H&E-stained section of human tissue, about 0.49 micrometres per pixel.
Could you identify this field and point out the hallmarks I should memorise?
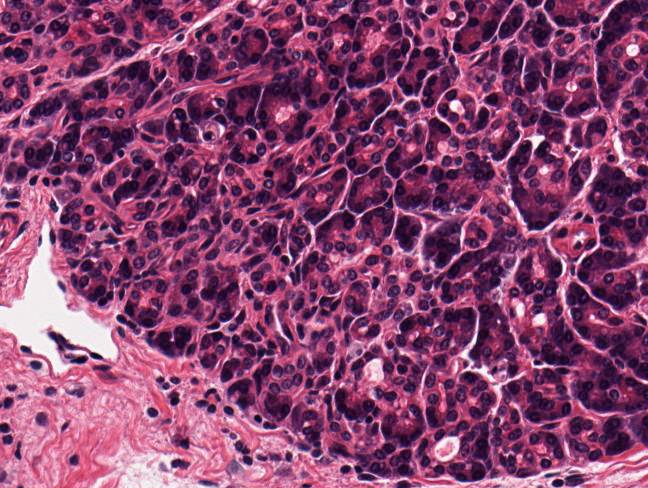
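Exocrine pancreas: closely packed epithelial cells fill most of the field, from the upper left across the whole right side. I'm going by their grouping into small nests and acinus-like clusters outlined by thin, delicate septa, with round, dark, fairly uniform nuclei.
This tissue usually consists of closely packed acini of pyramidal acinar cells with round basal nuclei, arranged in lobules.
The lower left corner holds loose pink wavy collagen fibres with sparse spindle nuclei.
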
